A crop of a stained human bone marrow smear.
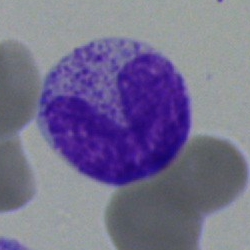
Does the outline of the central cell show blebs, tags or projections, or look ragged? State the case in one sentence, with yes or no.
No, the edge of this cell is smooth and even, not rough.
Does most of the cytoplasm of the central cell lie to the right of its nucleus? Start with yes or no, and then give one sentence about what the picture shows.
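No. The pale cytoplasm shows mainly as a wedge in the upper left of the cell.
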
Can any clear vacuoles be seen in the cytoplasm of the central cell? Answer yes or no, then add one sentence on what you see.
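No. No vacuoles are seen in the cytoplasm.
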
